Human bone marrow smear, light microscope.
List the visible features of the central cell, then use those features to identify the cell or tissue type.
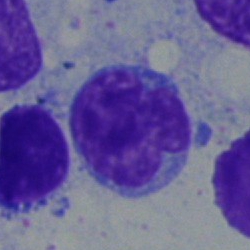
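A notch marks the lower right side of the nucleus, which fills most of the cell. Around it, the blue cytoplasm forms a thin rim that is widest at the lower right. Lymphocyte is the name for this cell.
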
